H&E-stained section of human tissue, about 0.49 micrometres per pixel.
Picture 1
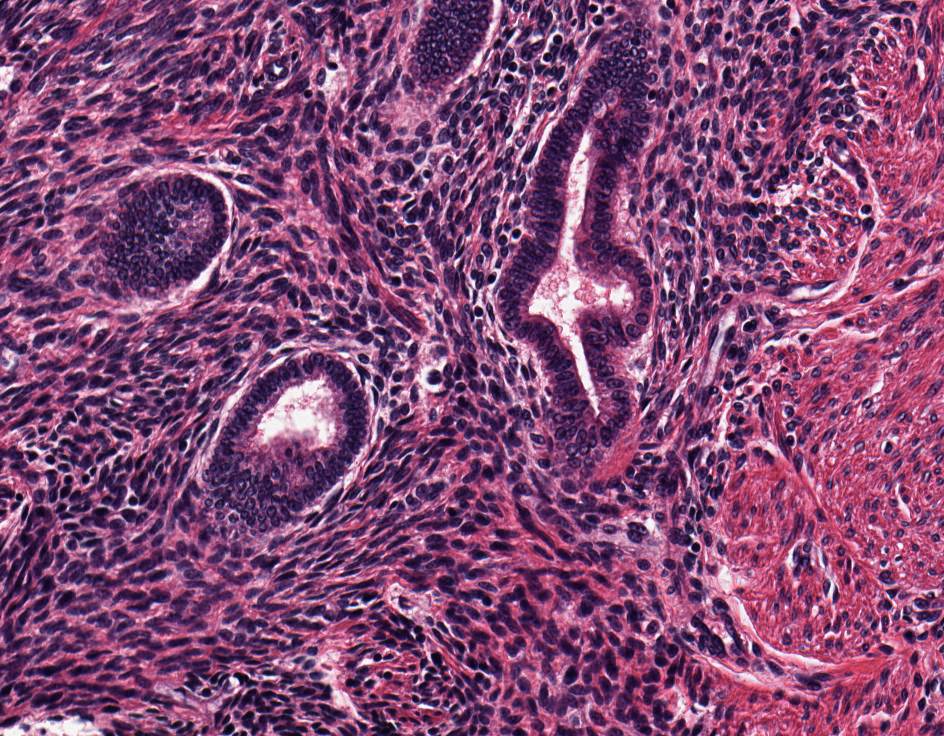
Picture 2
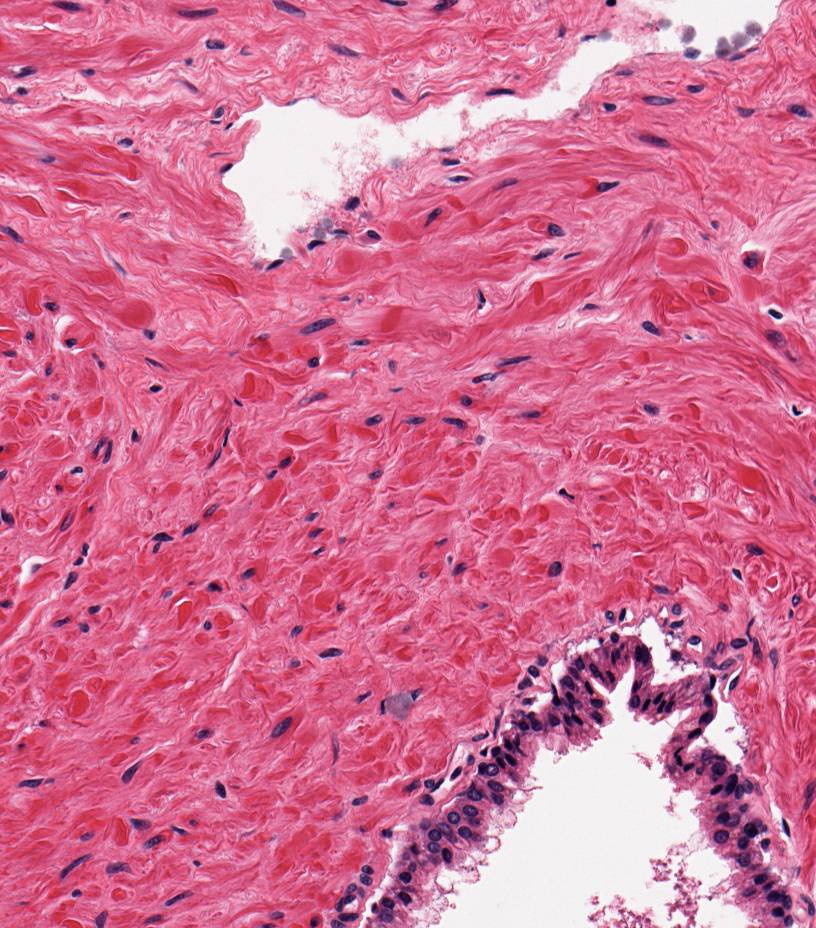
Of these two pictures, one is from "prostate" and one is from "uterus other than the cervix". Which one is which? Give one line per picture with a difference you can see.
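Picture 1 shows tissue from the uterus other than the cervix. The stromal cells are tightly packed, with dark oval to spindle-shaped nuclei and scant cytoplasm.
Picture 2 shows tissue from the prostate. Stromal nuclei are sparse, scattered, dark and mostly elongated.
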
